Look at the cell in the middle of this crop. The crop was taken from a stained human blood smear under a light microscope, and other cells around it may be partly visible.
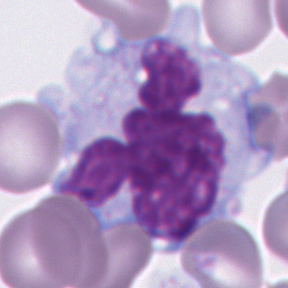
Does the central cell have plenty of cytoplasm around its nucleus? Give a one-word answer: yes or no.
Yes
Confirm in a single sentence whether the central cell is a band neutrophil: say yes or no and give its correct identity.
No, calling it a band neutrophil is wrong; the middle cell is a monocyte.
